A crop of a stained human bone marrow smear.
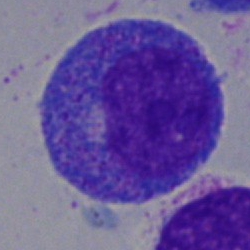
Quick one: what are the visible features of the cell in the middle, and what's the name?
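The outline of this cell is round and smooth. Its nucleus lies off-centre, shifted toward the right side. On the left, the cytoplasm forms a broad crescent, with a paler zone against the left edge of the nucleus. The cell is a promyelocyte.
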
